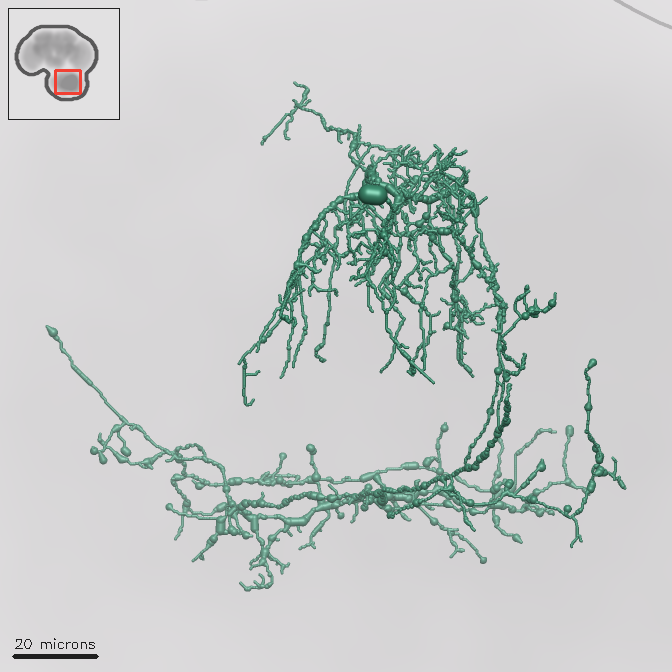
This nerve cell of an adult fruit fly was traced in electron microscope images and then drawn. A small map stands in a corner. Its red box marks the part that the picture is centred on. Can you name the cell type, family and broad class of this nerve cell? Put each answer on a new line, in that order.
IN17B014
hemilineage 17B
nerve-cord intrinsic neuron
